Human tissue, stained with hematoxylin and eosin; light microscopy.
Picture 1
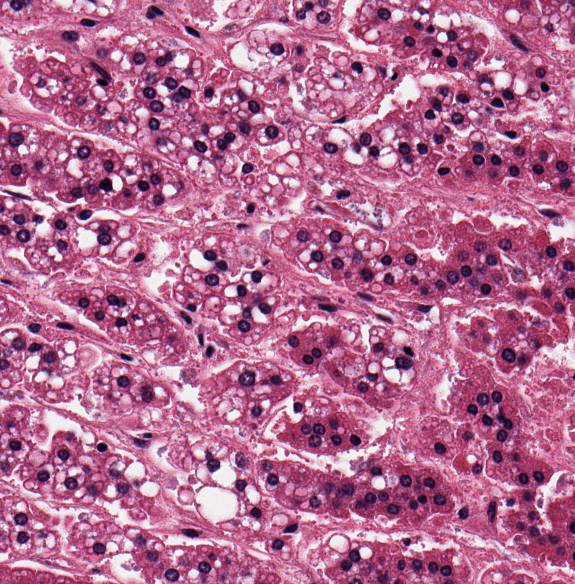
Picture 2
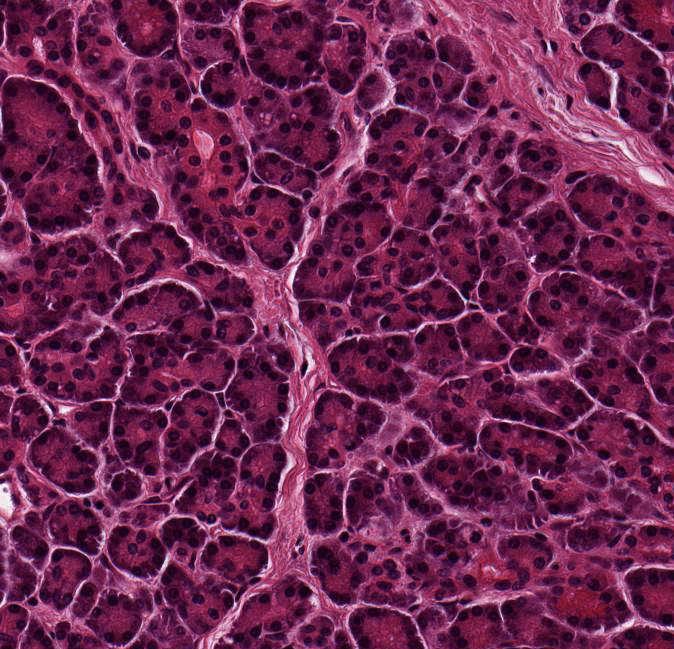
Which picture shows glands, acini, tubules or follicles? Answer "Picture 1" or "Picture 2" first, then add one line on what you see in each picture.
Picture 2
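What picture 1 shows: The cells do not form gland lumens within the cords.
What picture 2 shows: Closely packed rounded acini fill almost the whole field, separated only by thin strands of connective tissue.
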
